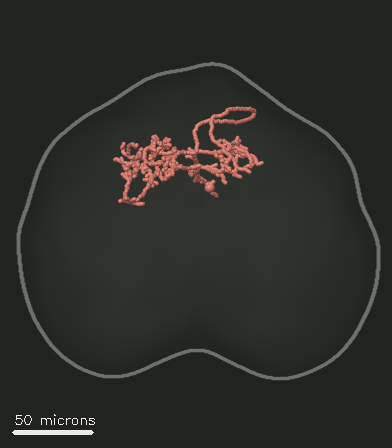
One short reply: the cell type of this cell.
IN02A028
